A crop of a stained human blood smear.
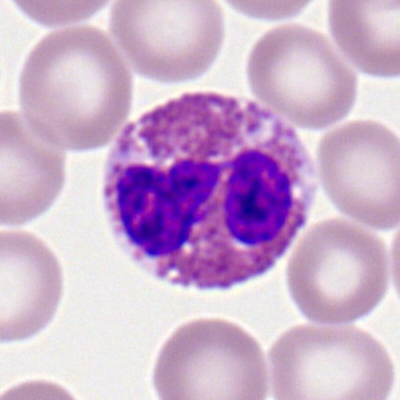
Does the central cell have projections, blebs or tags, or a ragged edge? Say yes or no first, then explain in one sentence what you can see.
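No. The cell outline is round and smooth, with no surface projections.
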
